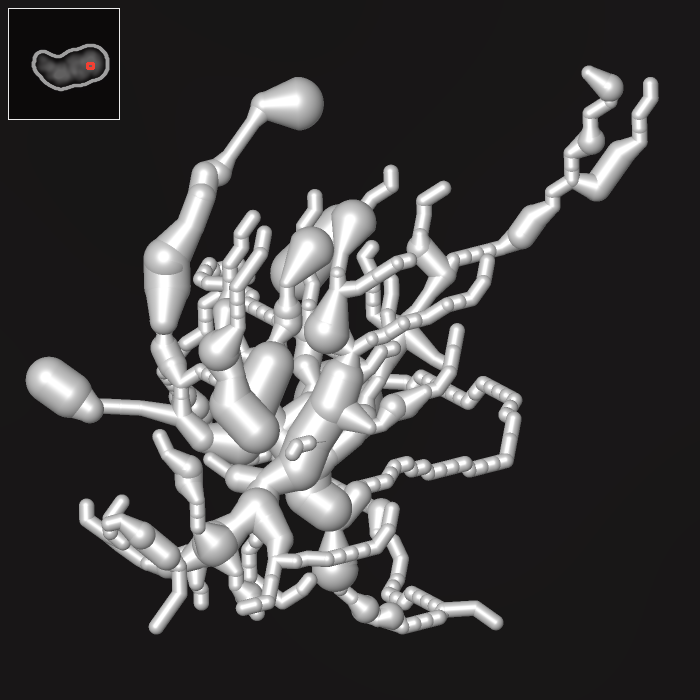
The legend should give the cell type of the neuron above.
T5d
